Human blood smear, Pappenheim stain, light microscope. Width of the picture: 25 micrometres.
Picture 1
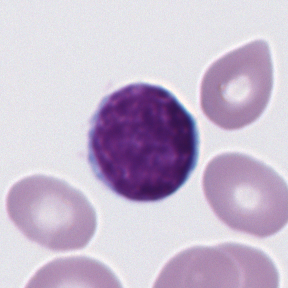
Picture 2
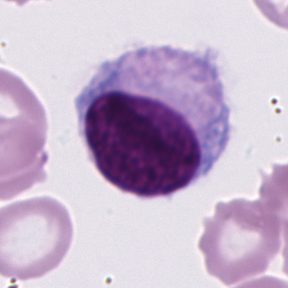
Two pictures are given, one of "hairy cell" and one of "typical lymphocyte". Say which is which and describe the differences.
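Picture 1: typical lymphocyte. Picture 2: hairy cell. Outline: smooth and nearly round in picture 1; irregular and frayed in picture 2, with fine ragged projections along the top and right edges. Picture 1 measures: cell about 10 micrometres across, nucleus about 10 micrometres across and round, filling about 90% of the cell's area. Picture 2 nucleus: about 11 by 8 micrometres, oval, set eccentrically in the lower left part of the cell. Cytoplasm, picture 1: a very thin pale blue rim, showing mainly along the left edge. Cytoplasm, picture 2: widest above and to the right of the nucleus, with no distinct granules.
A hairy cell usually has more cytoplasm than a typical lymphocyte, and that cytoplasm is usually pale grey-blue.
Picture 1 also: chromatin dark purple and coarsely clumped; no vacuoles.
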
